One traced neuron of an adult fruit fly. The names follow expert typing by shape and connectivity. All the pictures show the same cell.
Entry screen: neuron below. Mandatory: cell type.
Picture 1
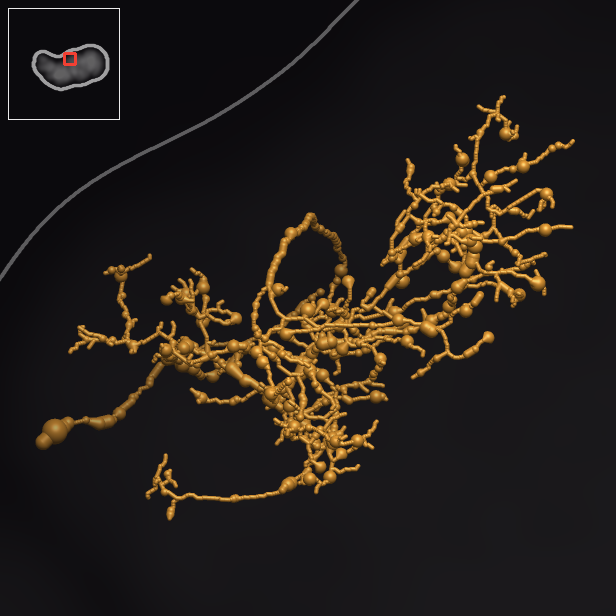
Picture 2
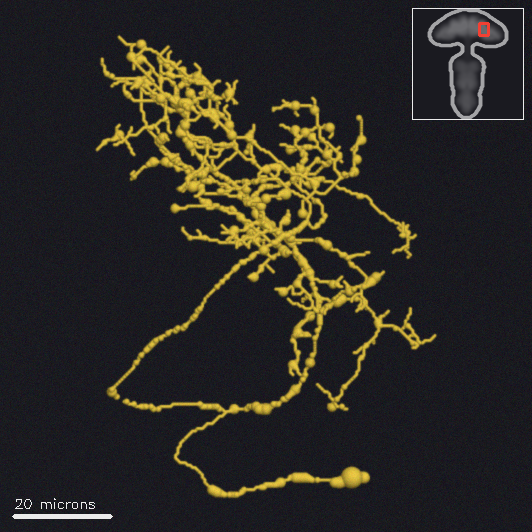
CB3221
